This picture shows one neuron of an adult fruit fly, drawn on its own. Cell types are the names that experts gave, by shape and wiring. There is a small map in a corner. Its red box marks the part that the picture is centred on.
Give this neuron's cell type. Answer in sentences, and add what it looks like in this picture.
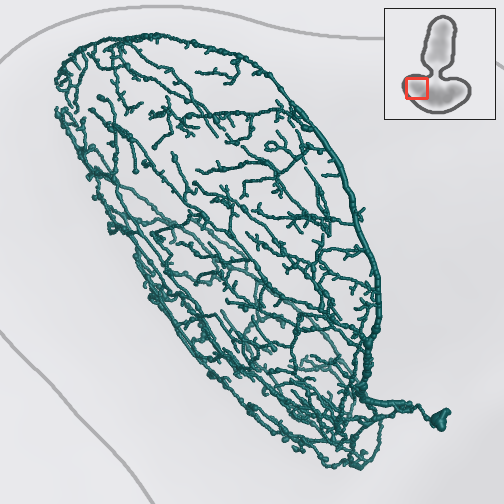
Its cell type is Cm33. This is an optic-lobe intrinsic neuron. It is in the brain and does not reach the nerve cord. The cell body is at the lower right of the picture. The picture shows more than a hundred branch ends.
